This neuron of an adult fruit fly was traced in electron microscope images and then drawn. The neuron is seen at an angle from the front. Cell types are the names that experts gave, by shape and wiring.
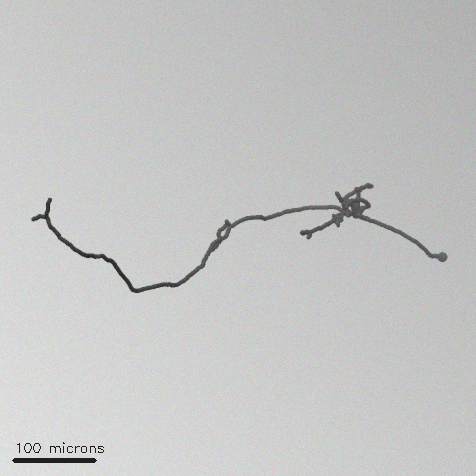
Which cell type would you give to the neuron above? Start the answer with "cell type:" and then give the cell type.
cell type: AN07B072_a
